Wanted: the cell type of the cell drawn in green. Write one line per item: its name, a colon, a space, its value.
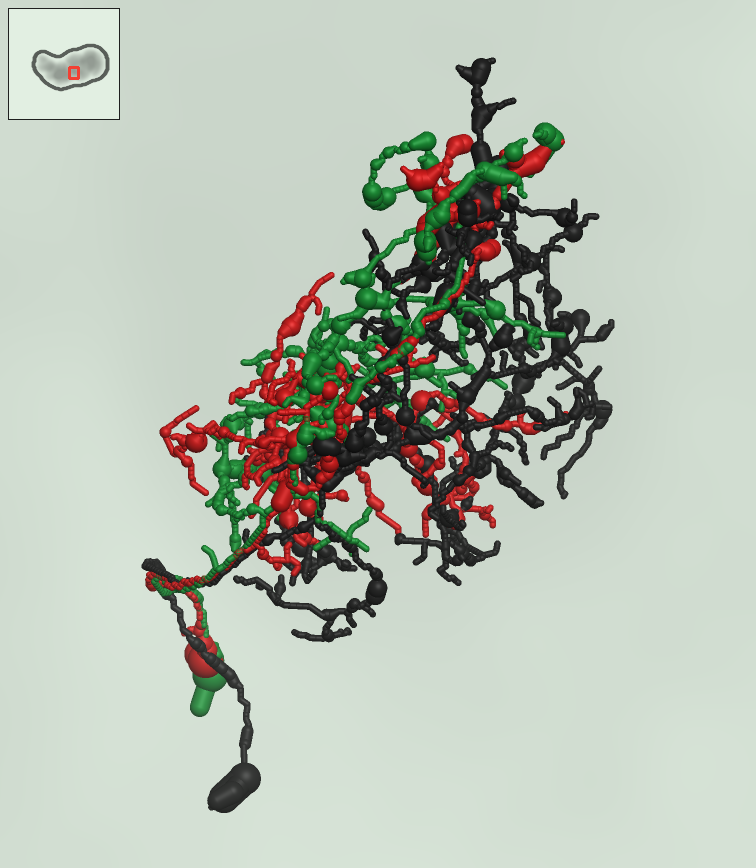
cell type: CB1207_a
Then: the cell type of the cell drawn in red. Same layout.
cell type: CB1207_b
